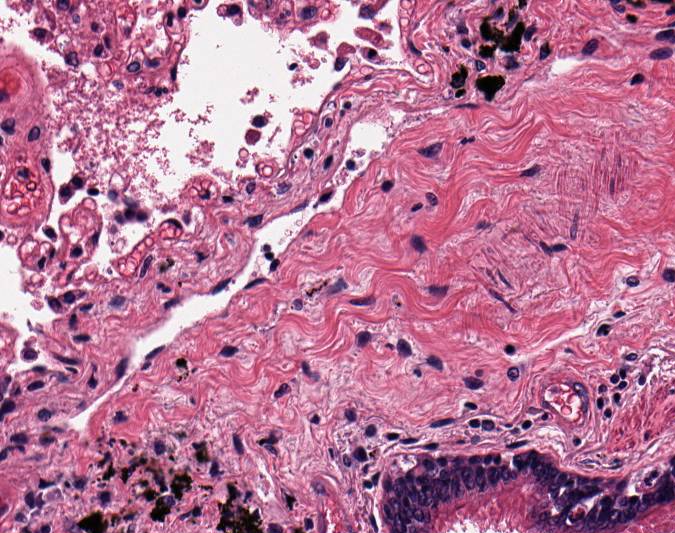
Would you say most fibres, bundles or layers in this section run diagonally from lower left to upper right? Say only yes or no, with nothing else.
Yes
